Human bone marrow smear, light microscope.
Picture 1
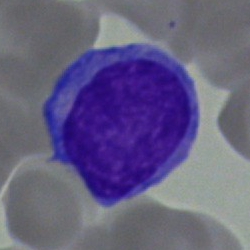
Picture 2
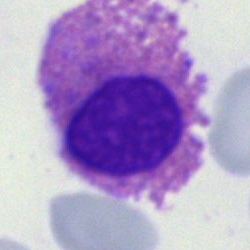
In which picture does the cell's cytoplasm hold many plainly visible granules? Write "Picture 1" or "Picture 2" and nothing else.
Picture 2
